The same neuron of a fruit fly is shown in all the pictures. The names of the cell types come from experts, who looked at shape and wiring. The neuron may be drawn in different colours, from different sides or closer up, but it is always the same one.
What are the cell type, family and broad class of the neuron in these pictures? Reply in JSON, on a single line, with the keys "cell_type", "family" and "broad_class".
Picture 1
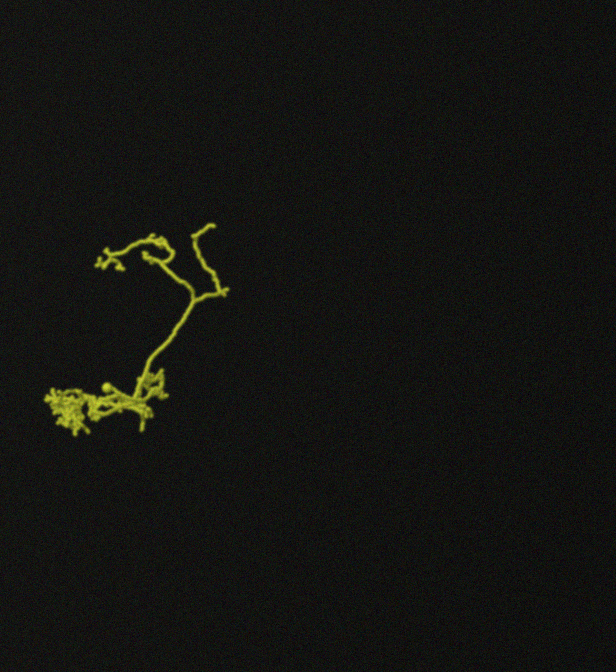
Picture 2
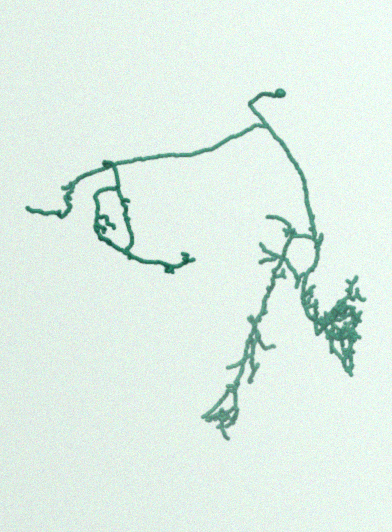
{"cell_type": "LoVP77", "family": "hemilineage VLPd&p1_posterior", "broad_class": "visual projection neuron"}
